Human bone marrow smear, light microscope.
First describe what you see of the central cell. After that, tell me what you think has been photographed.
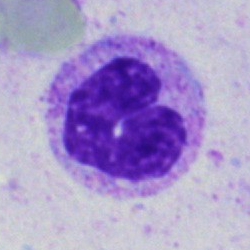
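Checking the nucleus first, the chromatin is dense, dark purple and coarsely clumped, and no nucleoli are visible. Turning to the cytoplasm, it is pale pinkish-lilac and holds many fine pink-purple granules. Last item on the list: the cell is a band neutrophil.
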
